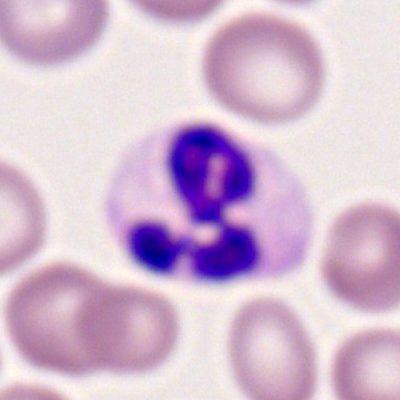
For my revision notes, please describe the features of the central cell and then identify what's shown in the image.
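First, the outline: roughly round, with a smooth edge. Next, the nucleus, divided into three separate lobes, the largest at the top and two smaller ones beneath it. Then the cytoplasm, in which no coarse orange-red granules appear. This is a segmented neutrophil.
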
